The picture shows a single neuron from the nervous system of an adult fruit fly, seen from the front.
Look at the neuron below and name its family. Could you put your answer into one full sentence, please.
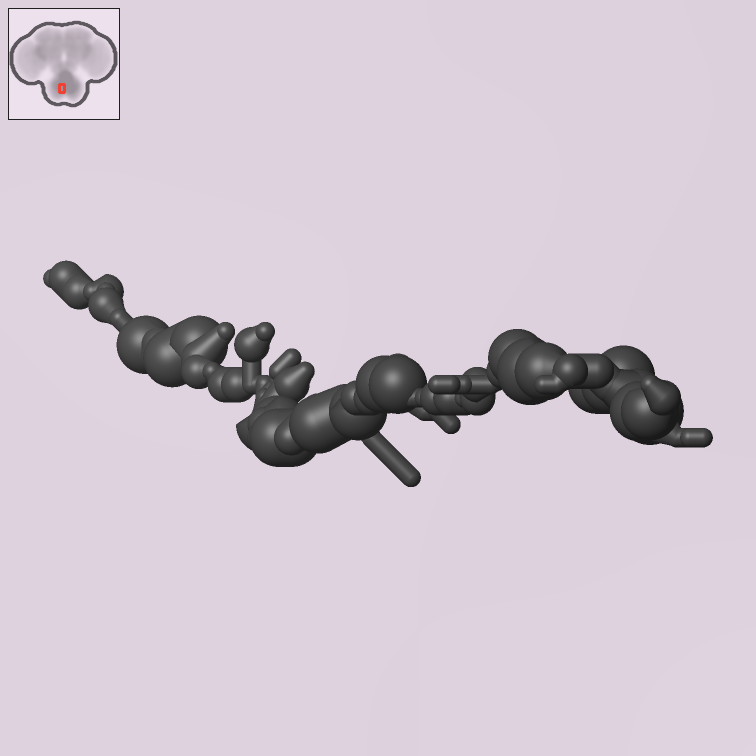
The neuron here is of family class mechanosensory proprioceptive.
